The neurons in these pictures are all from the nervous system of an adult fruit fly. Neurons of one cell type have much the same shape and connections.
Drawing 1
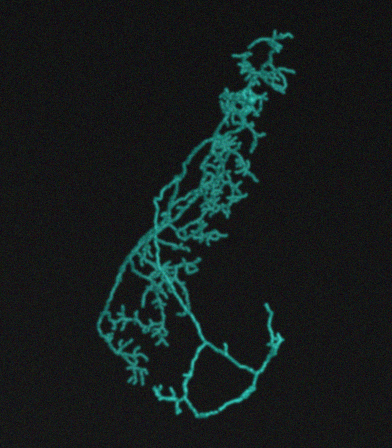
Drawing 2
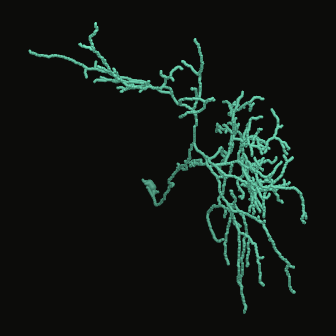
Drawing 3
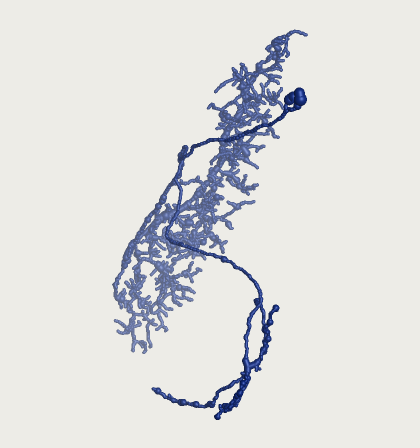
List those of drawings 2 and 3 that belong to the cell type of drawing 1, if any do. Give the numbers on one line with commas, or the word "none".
3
